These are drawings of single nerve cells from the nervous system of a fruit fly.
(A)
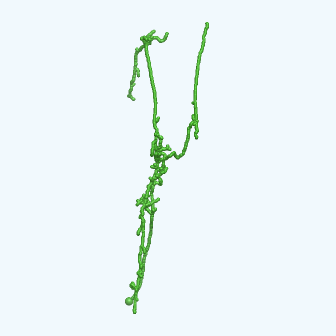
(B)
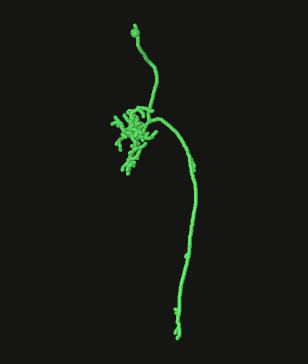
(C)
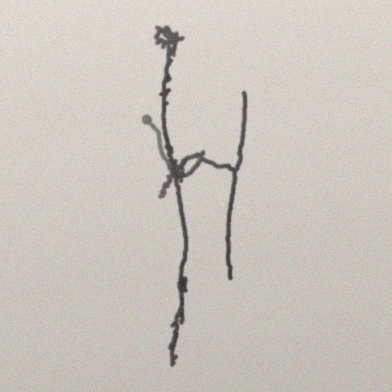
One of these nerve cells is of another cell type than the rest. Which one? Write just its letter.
B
